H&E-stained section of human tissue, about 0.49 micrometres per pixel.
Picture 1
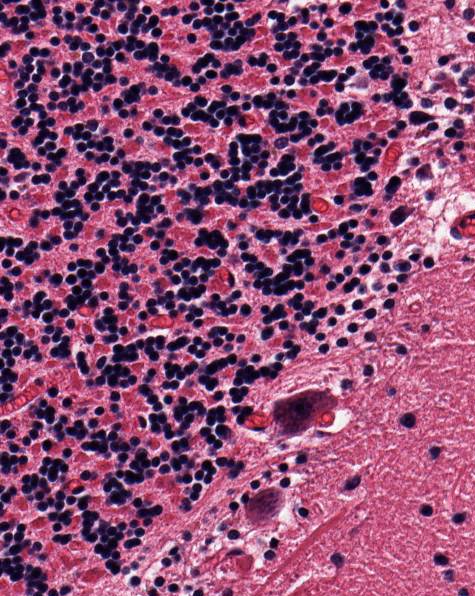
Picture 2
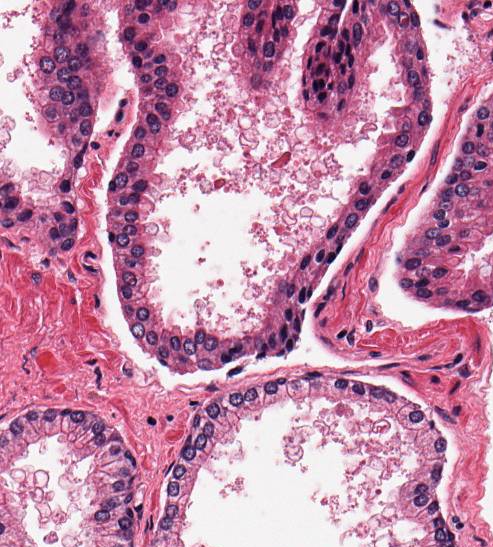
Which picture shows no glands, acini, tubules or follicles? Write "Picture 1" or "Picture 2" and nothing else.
Picture 1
